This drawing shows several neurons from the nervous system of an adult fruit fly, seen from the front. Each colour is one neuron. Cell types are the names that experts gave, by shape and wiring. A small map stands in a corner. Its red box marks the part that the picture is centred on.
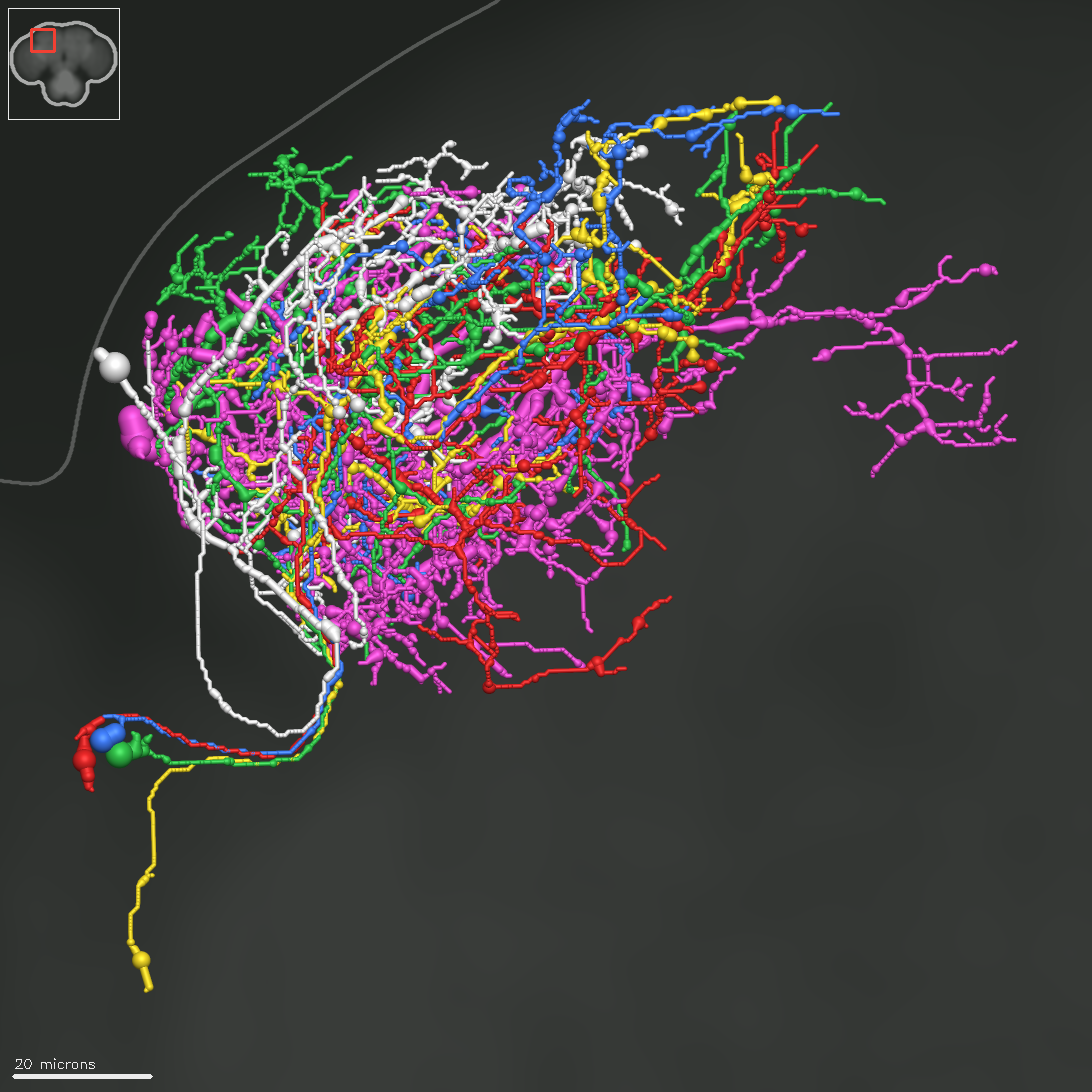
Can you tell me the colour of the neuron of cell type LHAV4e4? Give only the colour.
white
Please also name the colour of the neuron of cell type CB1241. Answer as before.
green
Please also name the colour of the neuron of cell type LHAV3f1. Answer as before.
magenta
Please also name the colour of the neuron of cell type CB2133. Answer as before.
yellow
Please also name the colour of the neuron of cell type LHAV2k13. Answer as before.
red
